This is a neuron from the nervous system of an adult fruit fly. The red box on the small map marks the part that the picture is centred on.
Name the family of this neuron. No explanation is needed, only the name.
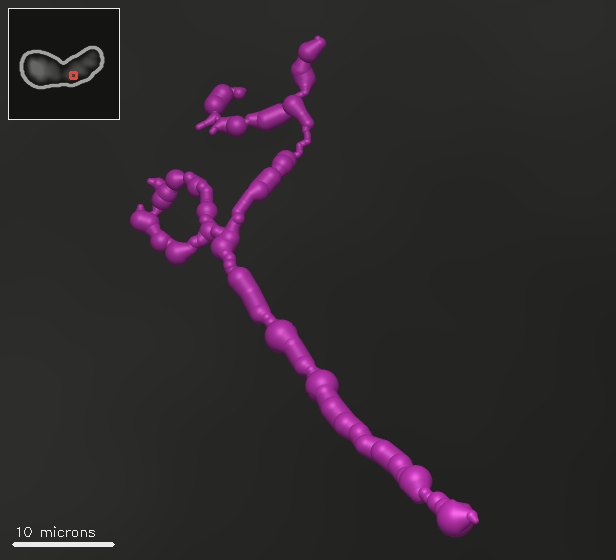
class mechanosensory proprioceptive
